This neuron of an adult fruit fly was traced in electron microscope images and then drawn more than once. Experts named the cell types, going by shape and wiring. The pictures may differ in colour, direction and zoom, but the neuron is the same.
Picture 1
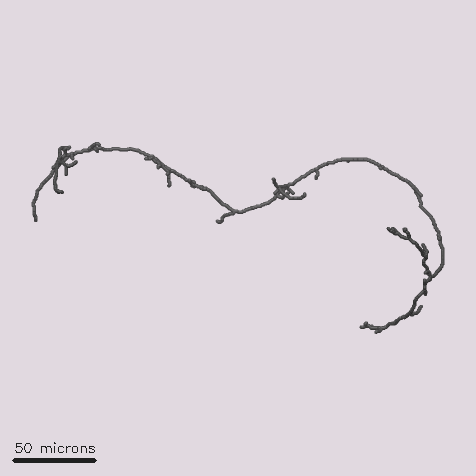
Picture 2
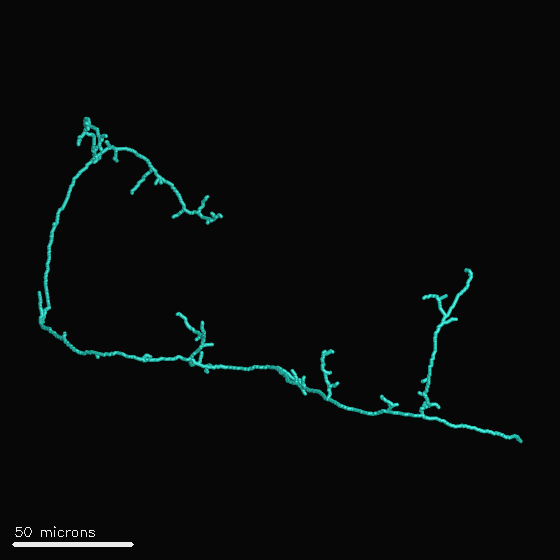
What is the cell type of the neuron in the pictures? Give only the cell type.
IN19A098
